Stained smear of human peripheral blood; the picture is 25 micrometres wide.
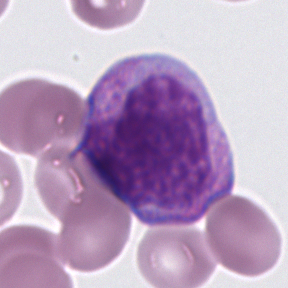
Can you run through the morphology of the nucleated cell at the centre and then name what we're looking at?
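Cytoplasm first: its band is wider on the left side of the cell than on the right, blue-purple in colour, with a deeper blue rim at the edge. Next, fine pinkish-purple granules are scattered through it. Last, the chromatin is finely stippled, not clumped into coarse blocks. This is an atypical promyelocyte.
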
